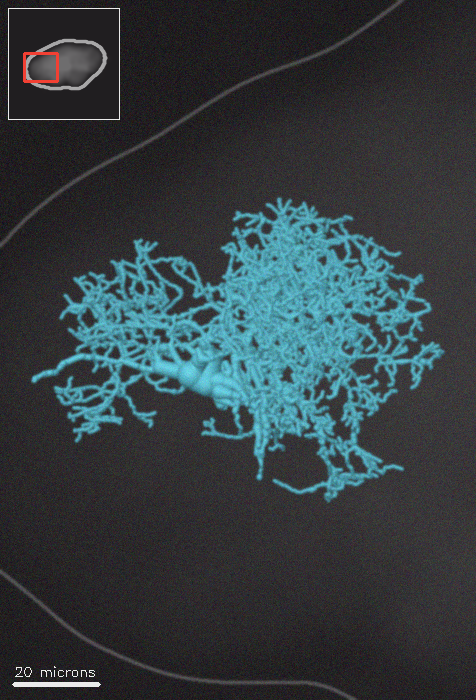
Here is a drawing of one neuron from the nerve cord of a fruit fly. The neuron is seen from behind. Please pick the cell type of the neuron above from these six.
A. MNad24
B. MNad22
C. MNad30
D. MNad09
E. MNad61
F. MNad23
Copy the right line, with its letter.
E. MNad61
